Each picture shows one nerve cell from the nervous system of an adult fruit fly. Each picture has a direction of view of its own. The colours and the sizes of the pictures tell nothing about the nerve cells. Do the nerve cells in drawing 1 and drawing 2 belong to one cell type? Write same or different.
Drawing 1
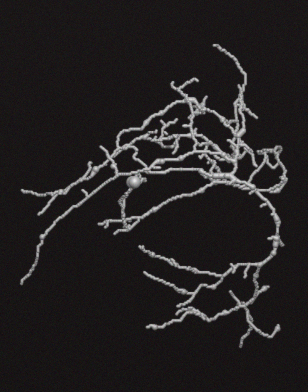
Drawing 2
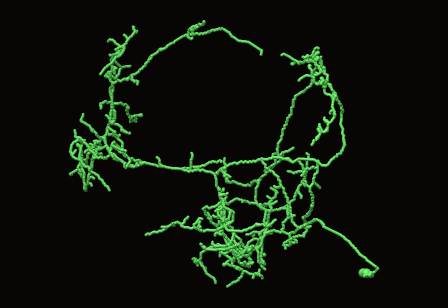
different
